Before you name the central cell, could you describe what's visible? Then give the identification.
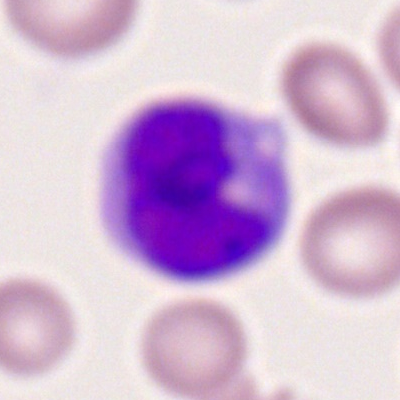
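Notice the nucleus: it fills most of the cell and is irregular, with an indentation on its right side. The pale lilac-blue cytoplasm is widest on the right, where a few pale clear spots sit. That's a monocyte.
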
